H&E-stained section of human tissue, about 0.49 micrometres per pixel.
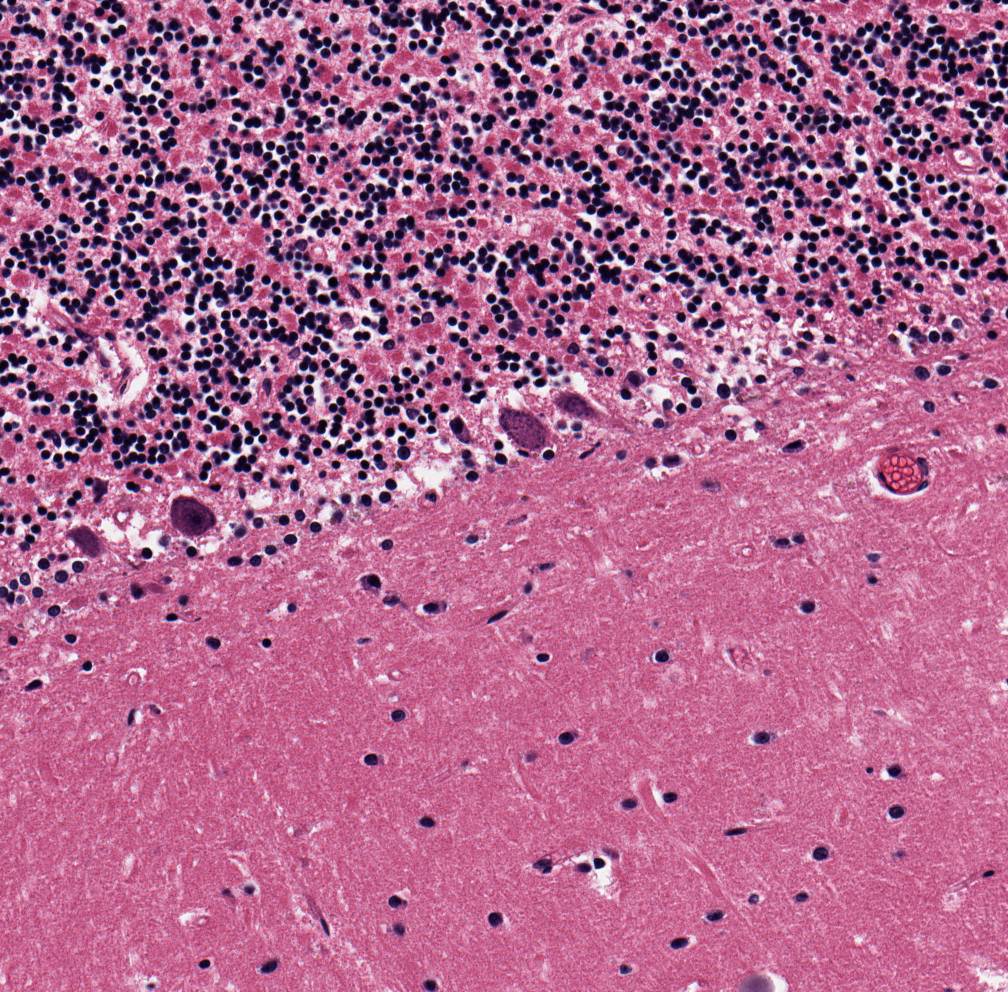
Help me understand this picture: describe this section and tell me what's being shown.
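So, a crowded layer of small, round, dark nuclei with barely any visible cytoplasm sits upper left, irregular pink cell-poor islands between them. It meets a pale pink, sparsely nucleated layer at lower right along an oblique line, lower left to upper right. That one's finely fibrillary neuropil with scattered small nuclei. This is cerebellum.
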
